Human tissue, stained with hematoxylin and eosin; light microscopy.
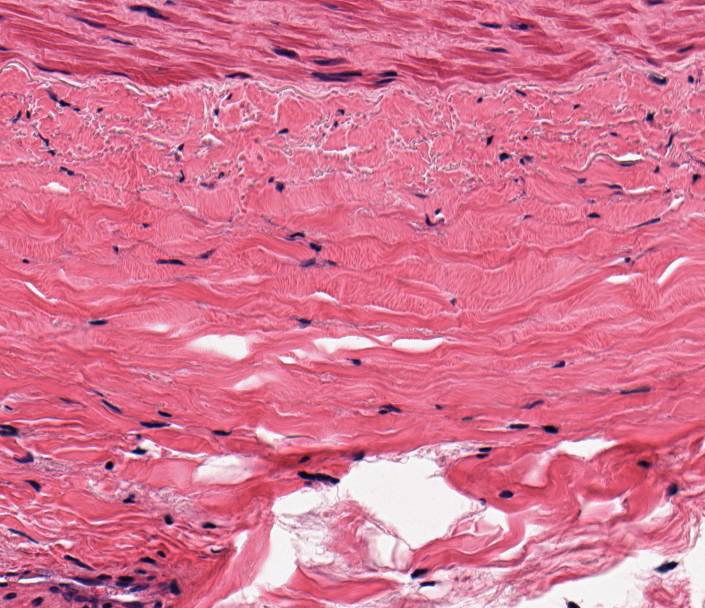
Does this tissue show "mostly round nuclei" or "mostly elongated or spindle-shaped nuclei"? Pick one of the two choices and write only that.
Mostly elongated or spindle-shaped nuclei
